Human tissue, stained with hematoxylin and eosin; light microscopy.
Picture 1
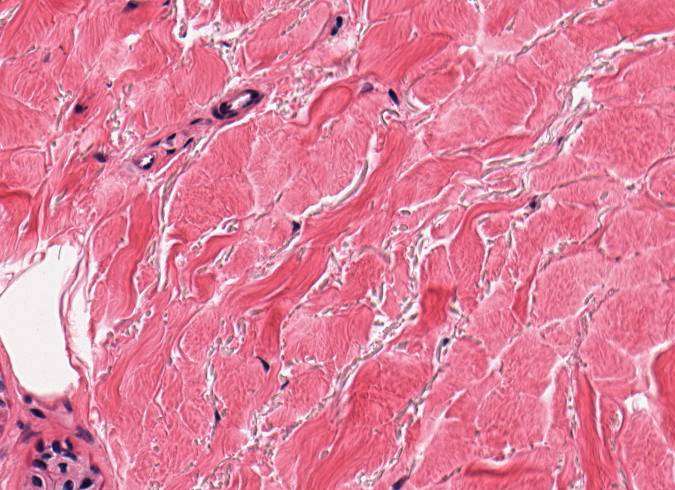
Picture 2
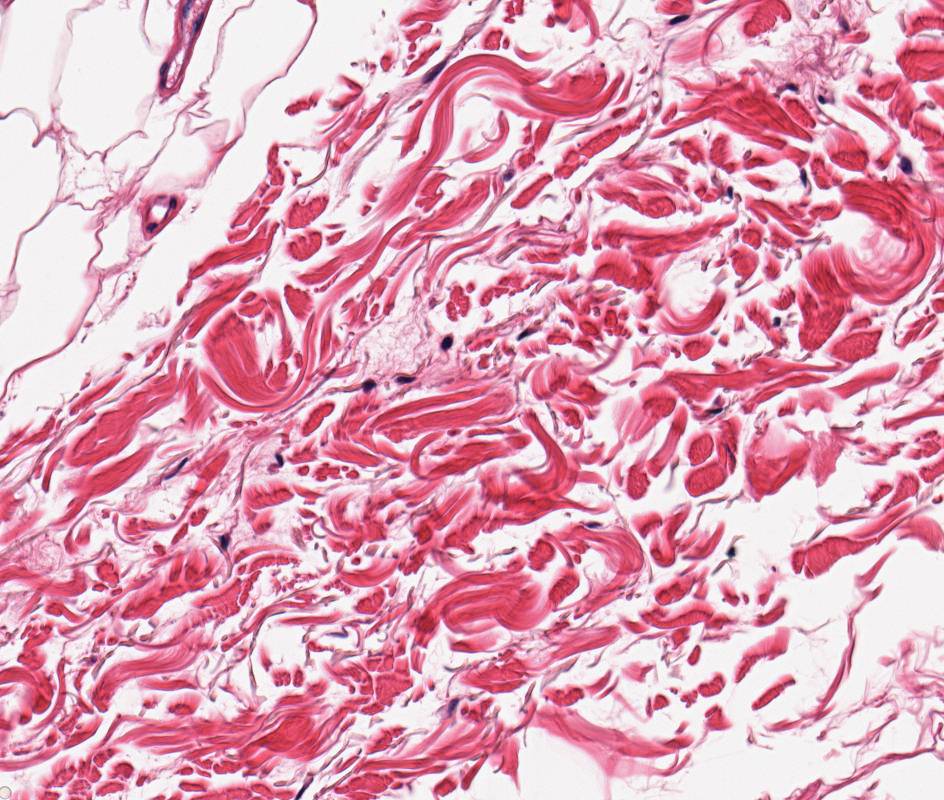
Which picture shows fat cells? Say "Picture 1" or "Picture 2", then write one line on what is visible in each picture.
Picture 2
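In picture 1: No fat cells are seen in the field.
In picture 2: Adipose tissue with empty, thin-walled fat cells occupies the upper left corner of the field.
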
